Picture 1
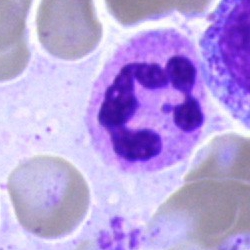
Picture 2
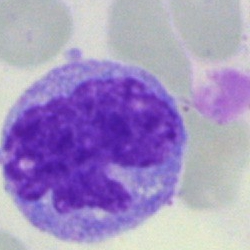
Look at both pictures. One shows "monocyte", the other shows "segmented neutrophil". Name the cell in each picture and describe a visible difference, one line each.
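Picture 1 – segmented neutrophil. The cytoplasm is plentiful and pale pinkish-lilac.
Picture 2 – monocyte. The nucleus fills most of the cell.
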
